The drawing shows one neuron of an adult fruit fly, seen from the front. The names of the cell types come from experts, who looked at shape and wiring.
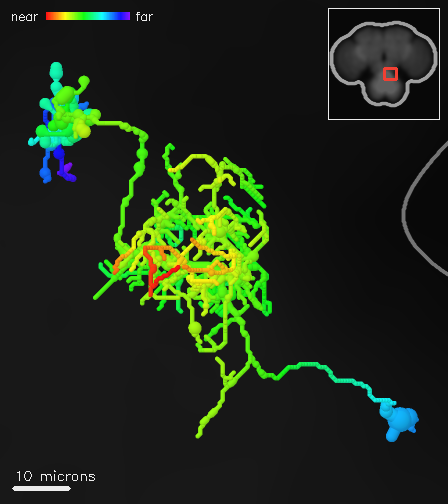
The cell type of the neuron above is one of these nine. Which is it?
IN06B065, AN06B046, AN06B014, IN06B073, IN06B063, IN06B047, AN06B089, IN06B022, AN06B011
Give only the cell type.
IN06B073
